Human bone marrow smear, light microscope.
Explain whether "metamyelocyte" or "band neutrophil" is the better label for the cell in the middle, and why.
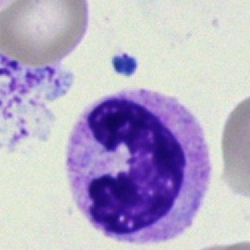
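This one is a band neutrophil. Look at the nucleus: it is deeply indented into a C shape, and the opening faces left. The outline of the cell around it stays round and smooth. In the cytoplasm you can make out fine, faint granules, and no vacuoles are seen there.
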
